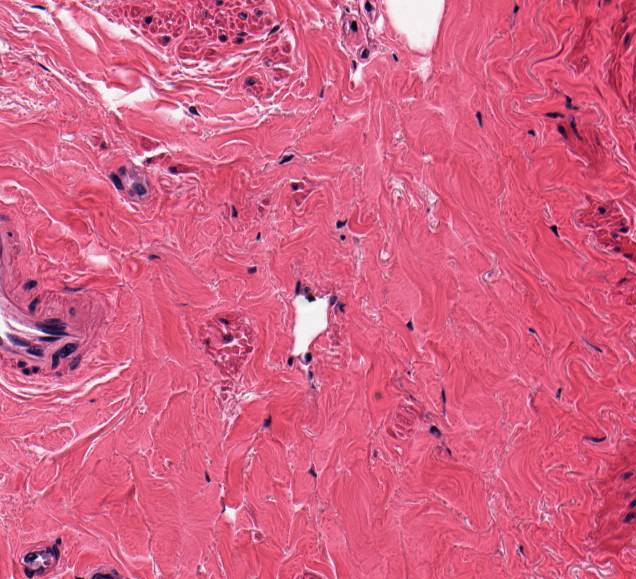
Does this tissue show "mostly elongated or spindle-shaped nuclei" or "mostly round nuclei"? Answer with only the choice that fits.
Mostly elongated or spindle-shaped nuclei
